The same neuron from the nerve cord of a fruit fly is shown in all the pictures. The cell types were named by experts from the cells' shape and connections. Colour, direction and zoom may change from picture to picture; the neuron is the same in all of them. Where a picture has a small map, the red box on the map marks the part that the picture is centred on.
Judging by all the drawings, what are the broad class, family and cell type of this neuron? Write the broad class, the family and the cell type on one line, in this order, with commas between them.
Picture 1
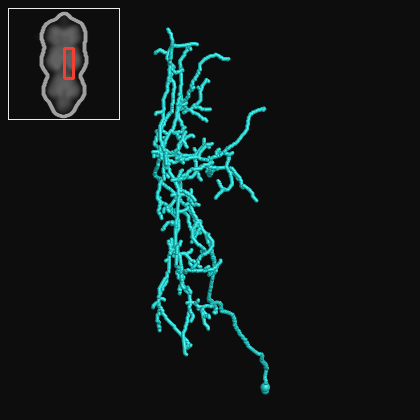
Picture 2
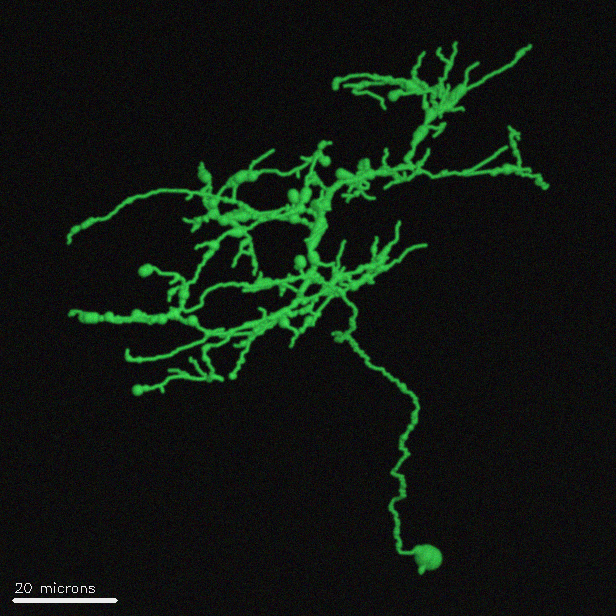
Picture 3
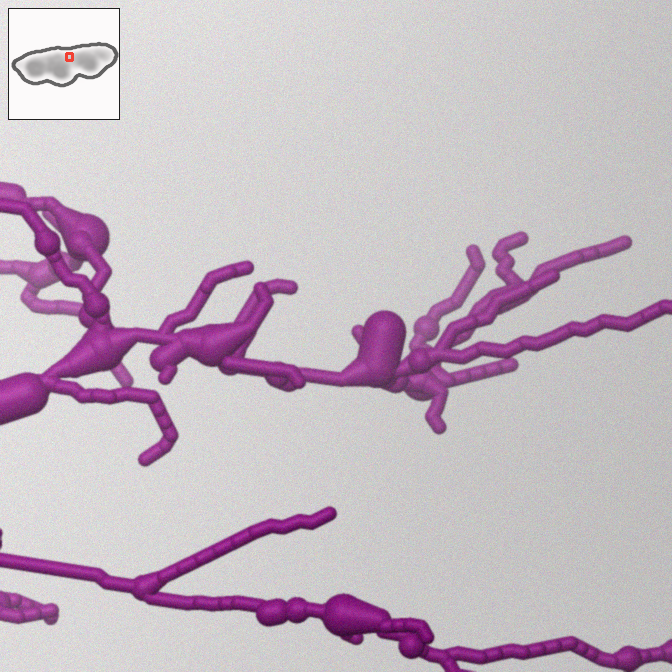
nerve-cord intrinsic neuron, hemilineage 12A, IN12A054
